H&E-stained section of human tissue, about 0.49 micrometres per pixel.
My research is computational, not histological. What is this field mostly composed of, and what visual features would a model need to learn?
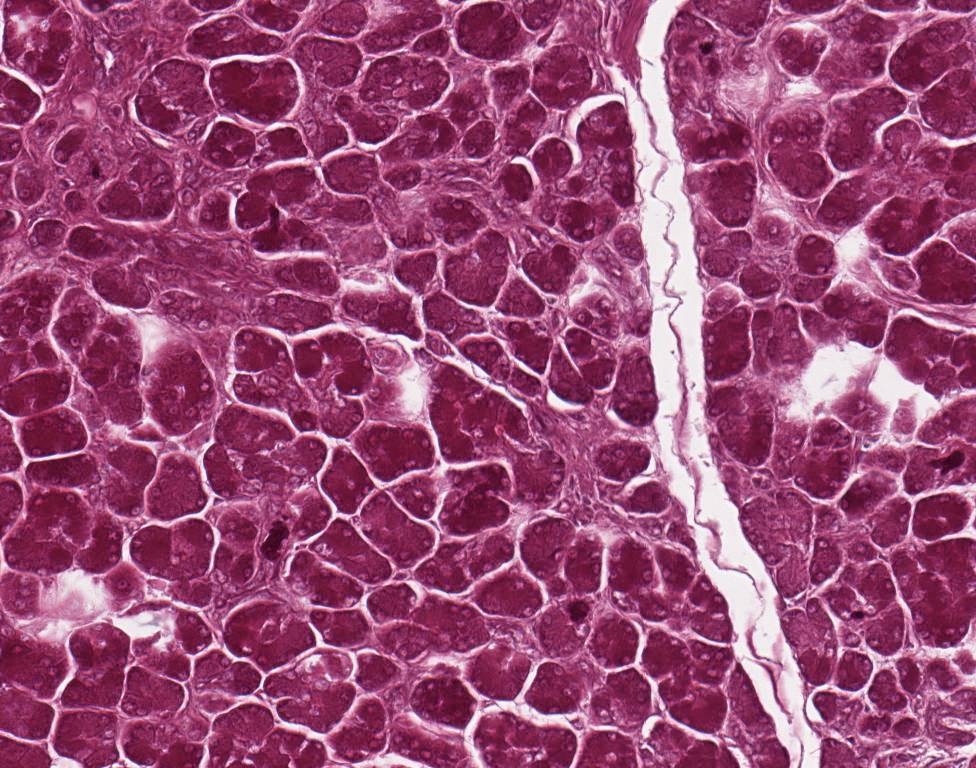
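Exocrine pancreas. Closely packed, rounded to polygonal acini fill the field side by side, separated only by thin strands of pink fibrous stroma. Acinar cytoplasm deeply stained, dark purple-red; nuclei small, round.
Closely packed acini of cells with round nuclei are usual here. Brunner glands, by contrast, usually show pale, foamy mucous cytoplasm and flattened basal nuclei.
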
